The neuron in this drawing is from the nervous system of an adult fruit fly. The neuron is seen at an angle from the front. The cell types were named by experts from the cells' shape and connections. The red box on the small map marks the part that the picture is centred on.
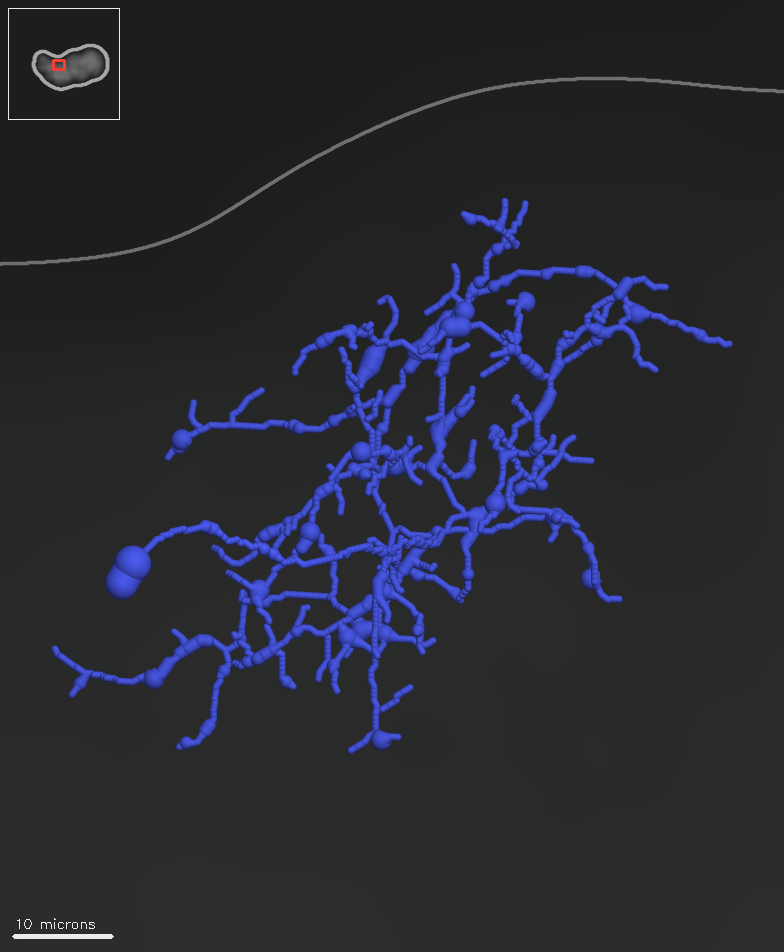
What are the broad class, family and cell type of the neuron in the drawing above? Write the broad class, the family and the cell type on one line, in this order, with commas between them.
optic-lobe intrinsic neuron, Cm, Cm8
